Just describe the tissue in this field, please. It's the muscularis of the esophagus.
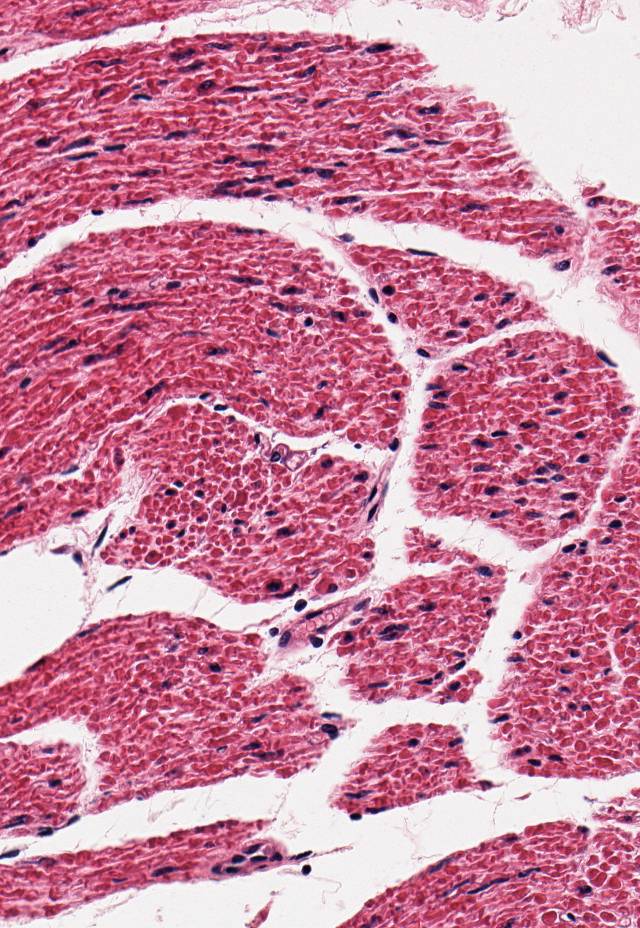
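Separate bundles of muscle fibres, cut in different planes. Upper left: fibres cut lengthwise, elongated nuclei running along them. Right-hand bundles: fibres cut across, small rounded profiles. Fibre cytoplasm deep pink-red throughout.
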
